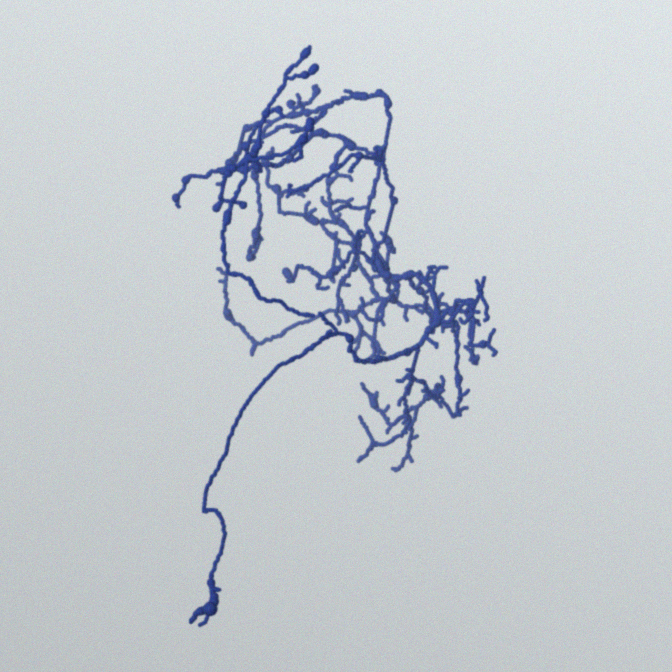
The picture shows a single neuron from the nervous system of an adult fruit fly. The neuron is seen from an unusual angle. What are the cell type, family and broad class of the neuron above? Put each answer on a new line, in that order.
IN16B053
hemilineage 16B
nerve-cord intrinsic neuron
